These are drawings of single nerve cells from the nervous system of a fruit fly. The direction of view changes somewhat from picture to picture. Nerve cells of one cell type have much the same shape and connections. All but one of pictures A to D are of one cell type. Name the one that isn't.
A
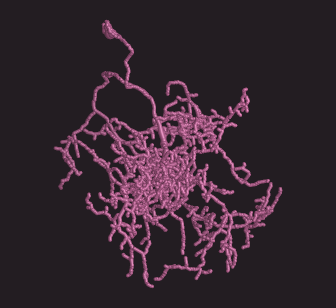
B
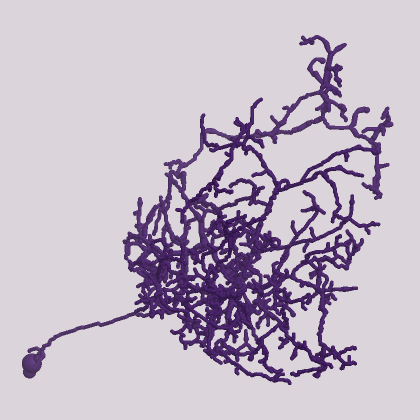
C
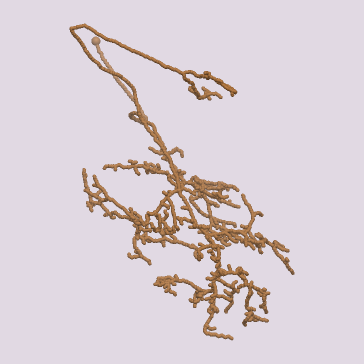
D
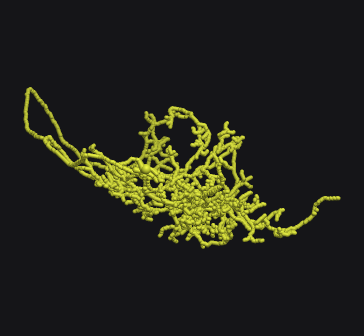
C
